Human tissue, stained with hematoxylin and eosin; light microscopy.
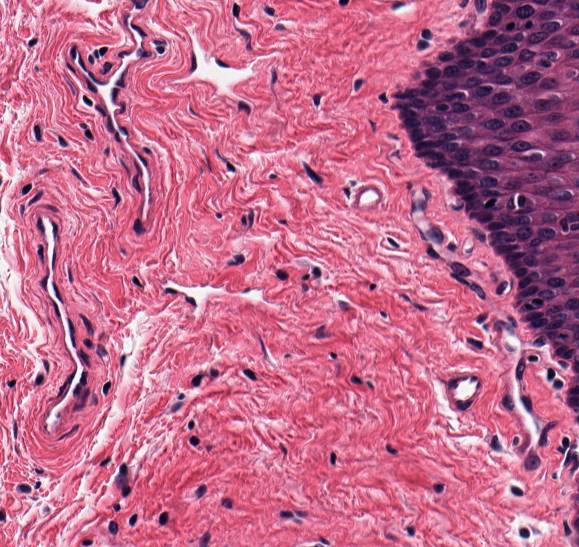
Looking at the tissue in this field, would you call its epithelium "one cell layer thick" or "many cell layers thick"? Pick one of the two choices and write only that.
Many cell layers thick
